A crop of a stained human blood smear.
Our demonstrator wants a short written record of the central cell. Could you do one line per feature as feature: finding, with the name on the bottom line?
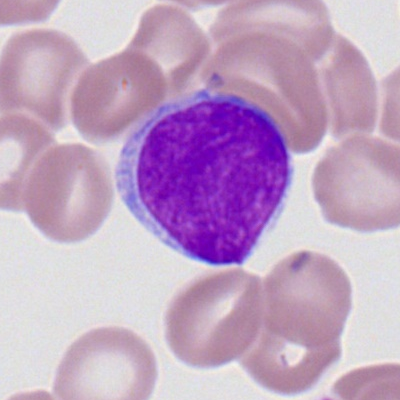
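Nucleus: fills most of cell, thin cytoplasmic rim
Rim: widest on left side
Cytoplasm: pale blue
Granules: none visible
Name: myeloblast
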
